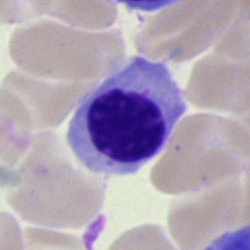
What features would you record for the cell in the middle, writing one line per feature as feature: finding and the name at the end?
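Chromatin: dark purple, coarsely clumped, small paler patches between the clumps
Shape: angular and polygonal rather than smoothly round
Cytoplasm: broader above the nucleus than below it
Granules: none seen
Cell type: erythroblast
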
